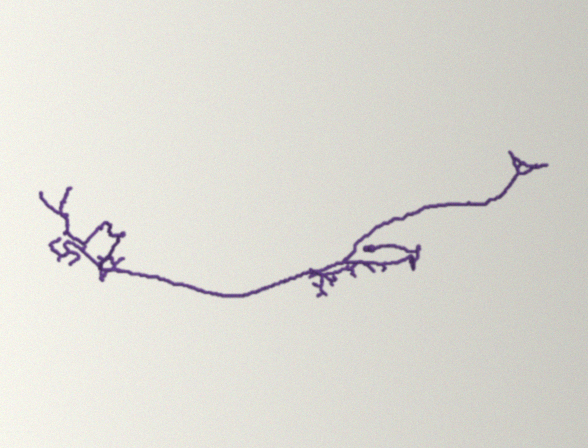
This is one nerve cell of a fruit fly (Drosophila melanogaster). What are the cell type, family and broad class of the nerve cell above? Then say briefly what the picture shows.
It is of cell type AOTU040. The family is hemilineage AOTUv3_ventral. It is a central-brain intrinsic neuron. As drawn here it is more than twice as wide as it is tall.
